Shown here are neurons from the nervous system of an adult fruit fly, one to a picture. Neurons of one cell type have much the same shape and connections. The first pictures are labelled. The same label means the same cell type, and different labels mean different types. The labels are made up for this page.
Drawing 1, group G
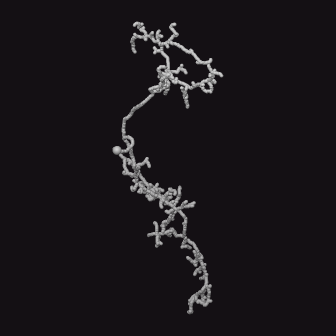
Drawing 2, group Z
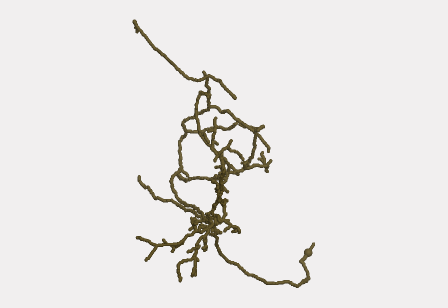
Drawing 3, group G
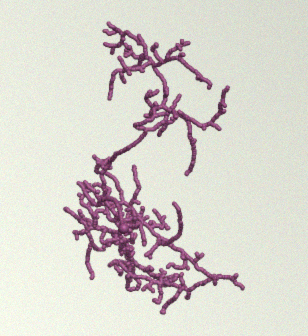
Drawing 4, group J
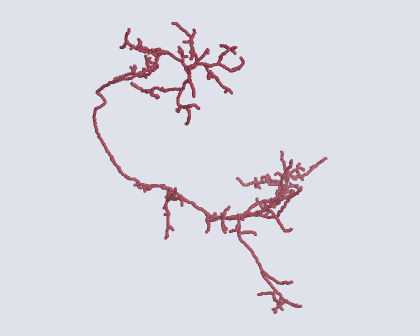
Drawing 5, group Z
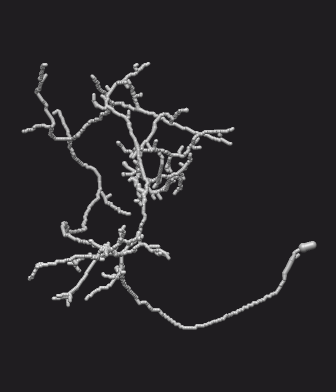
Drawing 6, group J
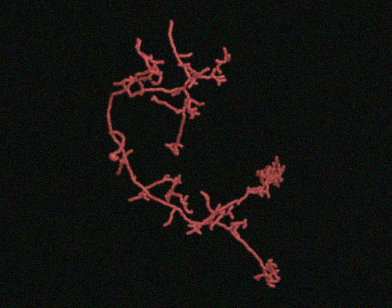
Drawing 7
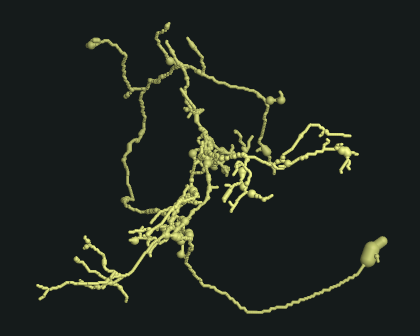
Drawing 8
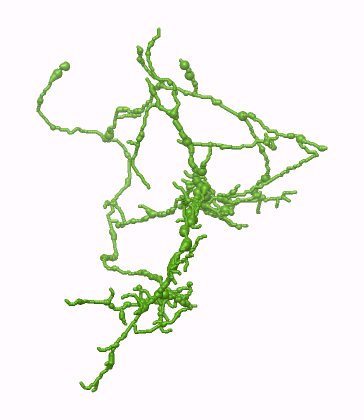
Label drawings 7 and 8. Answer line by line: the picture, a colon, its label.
7: group Z
8: group Z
